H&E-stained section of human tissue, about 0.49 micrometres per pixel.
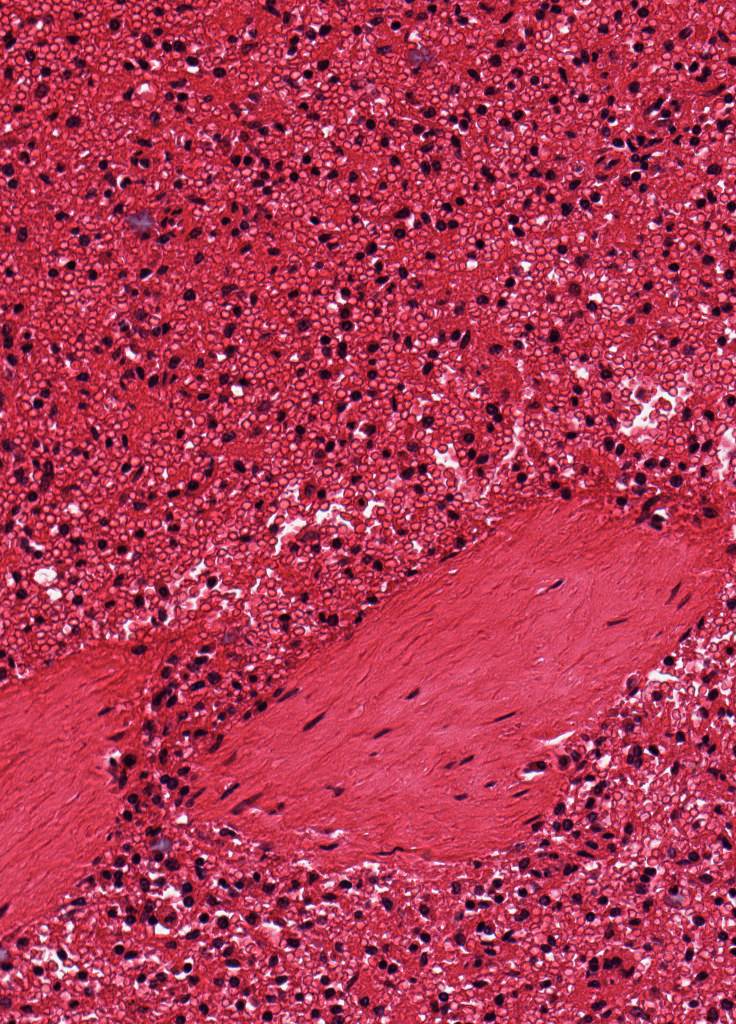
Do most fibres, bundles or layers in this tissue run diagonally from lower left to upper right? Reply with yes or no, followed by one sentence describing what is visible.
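Yes. A broad band of pink fibrous tissue crosses the lower half of the field, rising from the left edge toward the right edge.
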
